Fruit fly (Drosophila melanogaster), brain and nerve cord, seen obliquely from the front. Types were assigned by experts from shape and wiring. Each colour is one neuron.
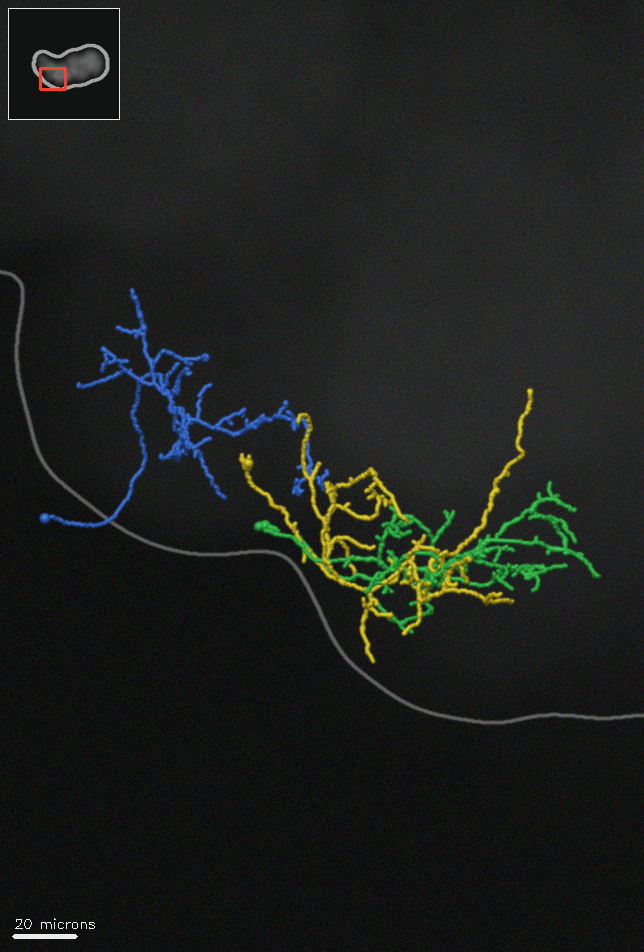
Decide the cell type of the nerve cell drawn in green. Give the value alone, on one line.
IN20A.22A056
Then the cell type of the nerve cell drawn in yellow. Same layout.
IN20A.22A071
